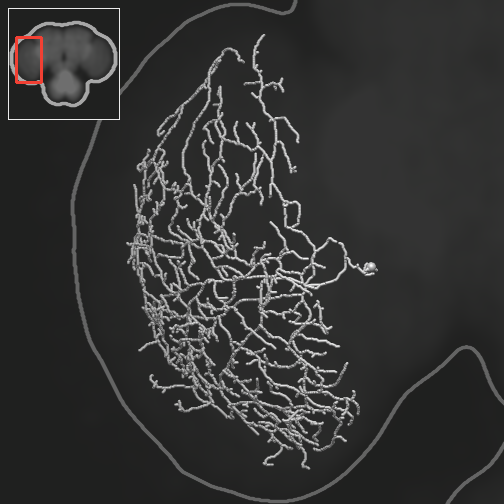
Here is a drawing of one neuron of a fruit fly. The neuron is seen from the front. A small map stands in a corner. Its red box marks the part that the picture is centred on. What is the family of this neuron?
Cm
